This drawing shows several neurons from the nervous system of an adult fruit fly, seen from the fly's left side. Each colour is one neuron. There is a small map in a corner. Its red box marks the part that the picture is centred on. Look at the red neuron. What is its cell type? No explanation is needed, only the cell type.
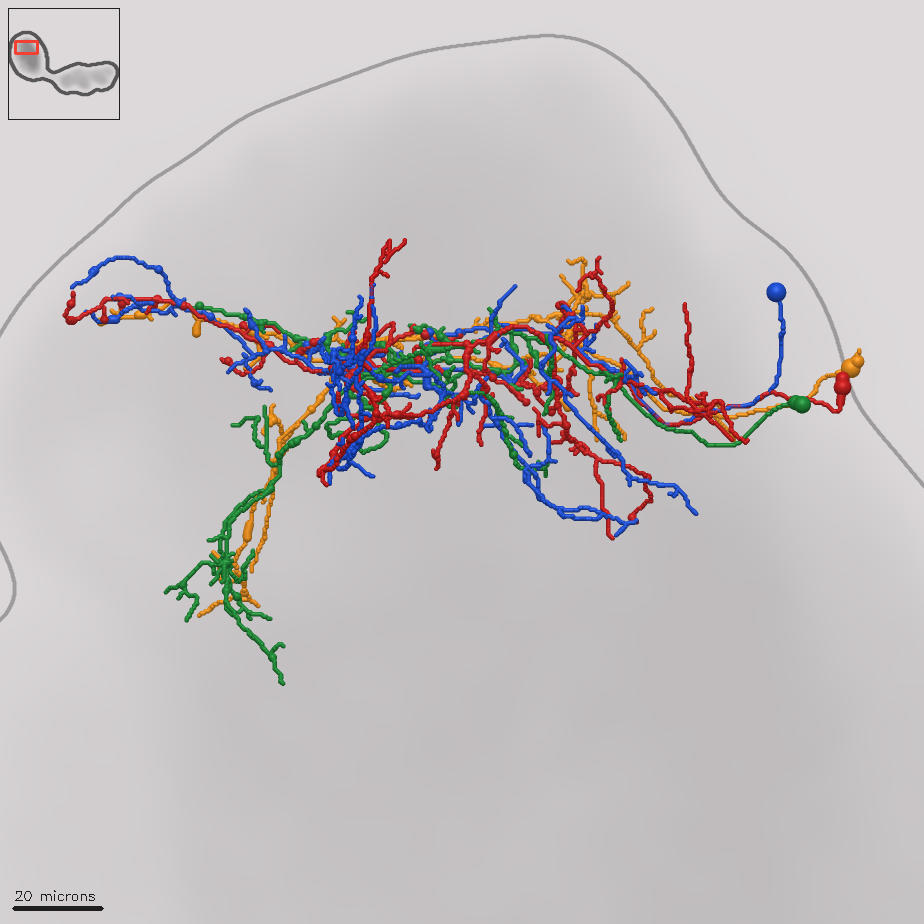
SMP380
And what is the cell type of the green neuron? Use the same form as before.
SMP382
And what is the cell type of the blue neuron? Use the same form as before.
SMP381_c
